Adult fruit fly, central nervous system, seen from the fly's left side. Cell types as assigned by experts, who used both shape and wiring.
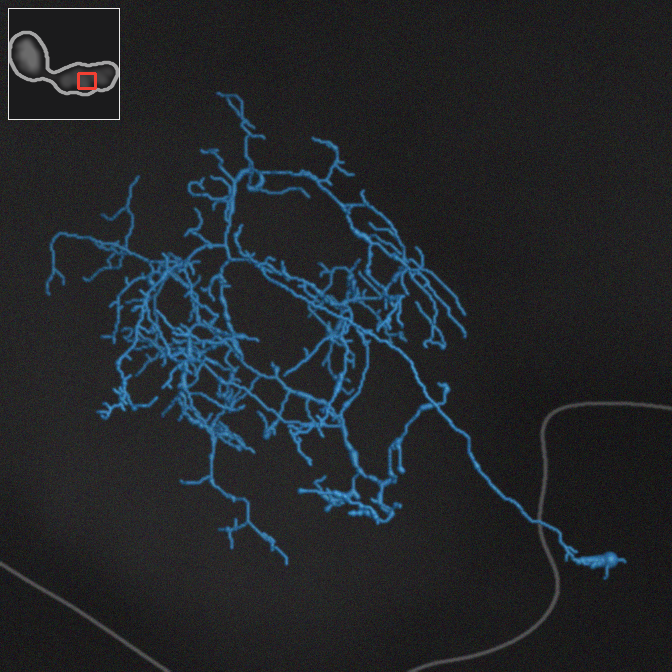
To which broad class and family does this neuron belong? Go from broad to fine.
nerve-cord intrinsic neuron; hemilineage 21A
